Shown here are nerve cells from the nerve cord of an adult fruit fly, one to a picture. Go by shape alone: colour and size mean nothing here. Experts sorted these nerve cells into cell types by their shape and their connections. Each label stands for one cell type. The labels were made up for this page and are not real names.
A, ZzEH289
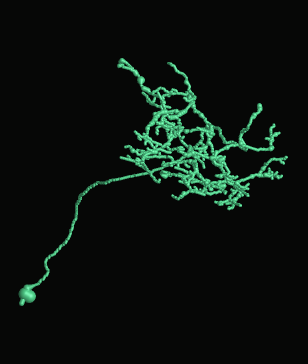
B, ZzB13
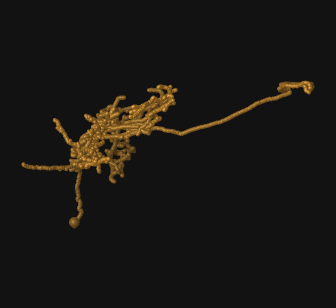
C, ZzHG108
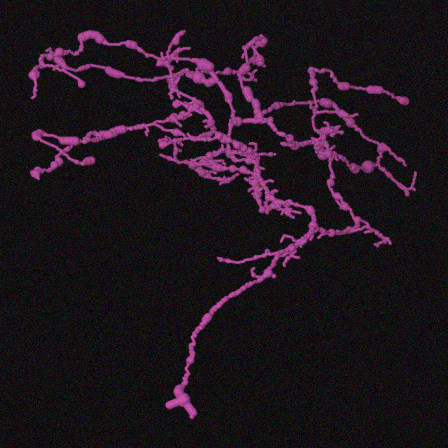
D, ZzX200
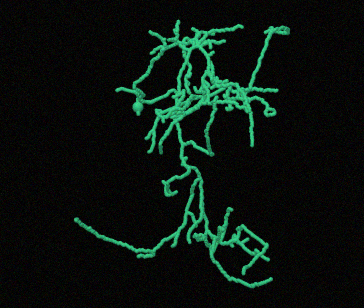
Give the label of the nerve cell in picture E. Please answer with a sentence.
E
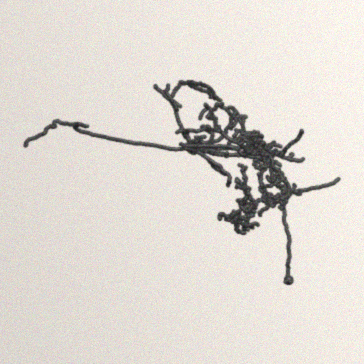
It belongs to ZzB13.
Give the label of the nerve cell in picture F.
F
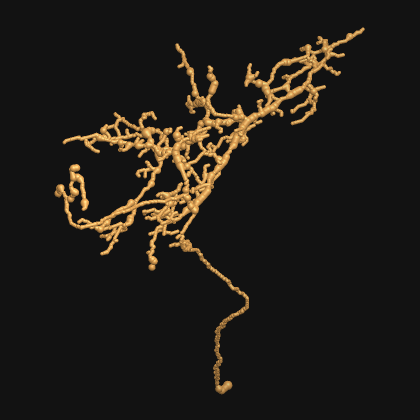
It belongs to ZzEH289.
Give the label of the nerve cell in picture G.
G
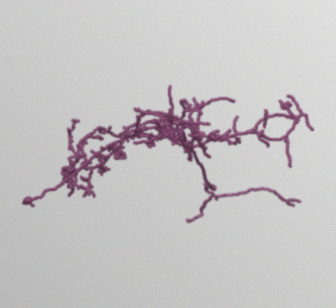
It belongs to ZzB13.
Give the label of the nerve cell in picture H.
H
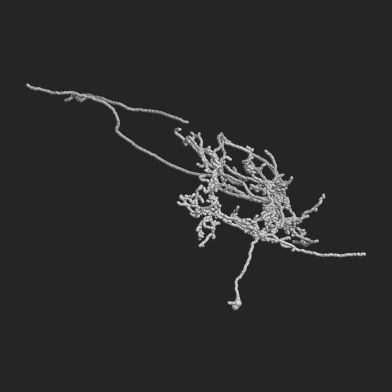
It belongs to ZzB13.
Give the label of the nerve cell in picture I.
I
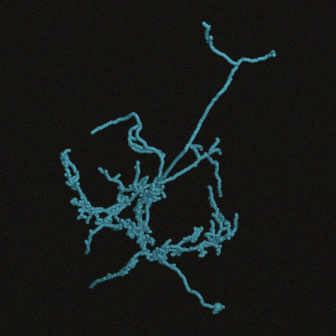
It belongs to ZzB13.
